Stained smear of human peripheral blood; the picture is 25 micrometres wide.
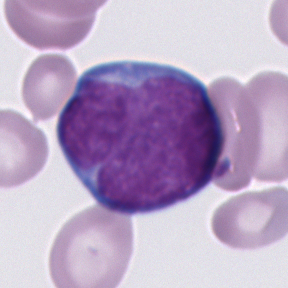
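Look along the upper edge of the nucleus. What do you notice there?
There is a shallow notch in it.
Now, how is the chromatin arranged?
It is finely granular and spread evenly across the nucleus, which fills about 80% of the cell's area.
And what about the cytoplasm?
Only a thin, deep blue rim surrounds the nucleus, and the whole cell is about 15 micrometres across.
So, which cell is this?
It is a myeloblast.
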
